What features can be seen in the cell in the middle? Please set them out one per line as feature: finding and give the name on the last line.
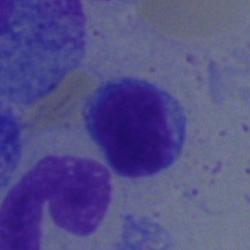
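Outline: round
Nucleus: fills most of the cell
Chromatin: dense, dark purple throughout the nucleus
Cytoplasm: thin rim, no visible granules
Name: lymphocyte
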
